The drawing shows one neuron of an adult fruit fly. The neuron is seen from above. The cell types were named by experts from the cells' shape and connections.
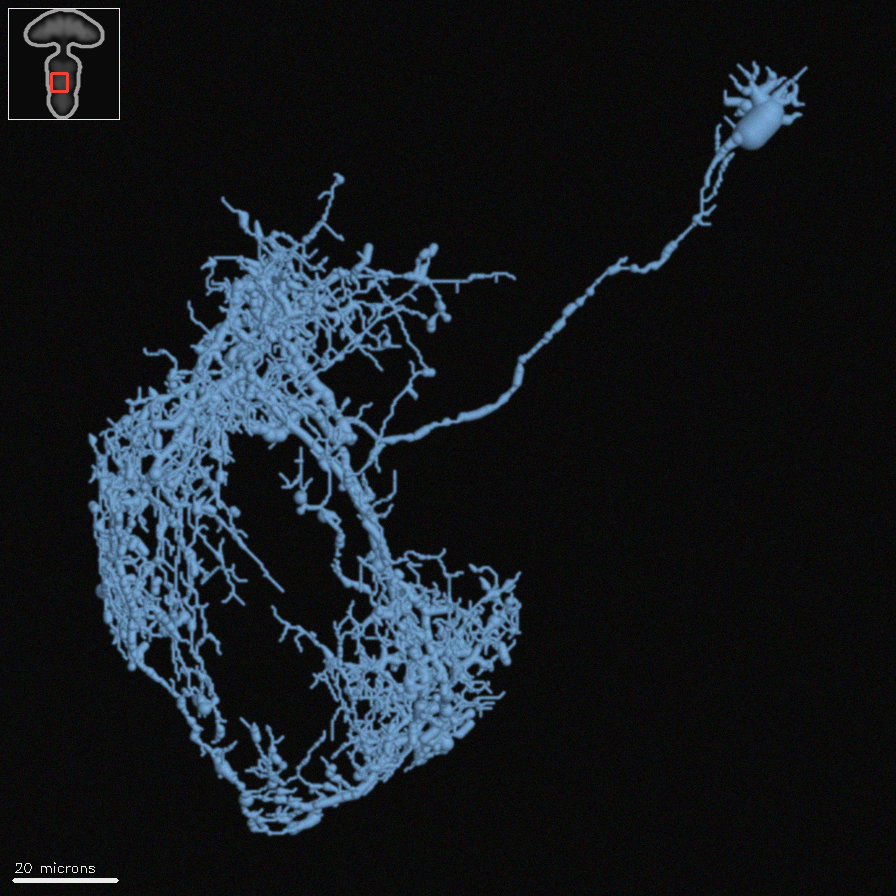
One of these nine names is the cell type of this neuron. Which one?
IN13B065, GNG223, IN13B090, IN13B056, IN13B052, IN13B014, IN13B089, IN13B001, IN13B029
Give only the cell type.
IN13B001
